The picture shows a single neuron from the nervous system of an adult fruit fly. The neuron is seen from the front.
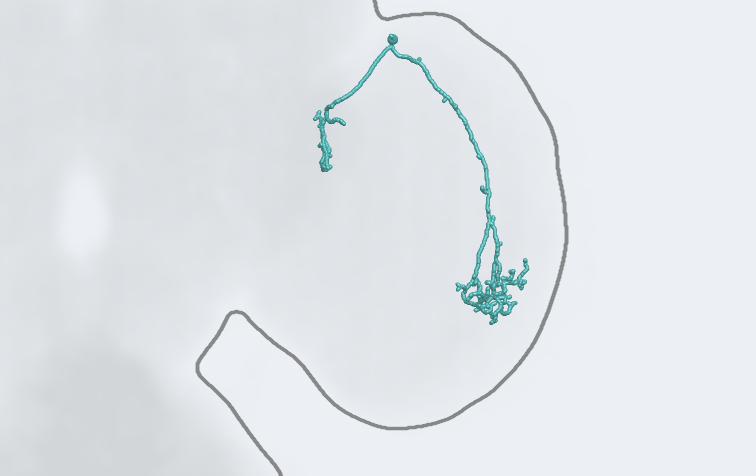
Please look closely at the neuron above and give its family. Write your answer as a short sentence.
The family is MeLo.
